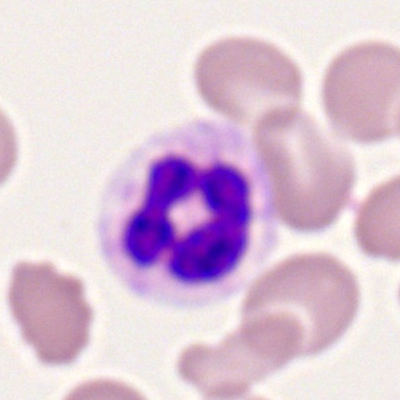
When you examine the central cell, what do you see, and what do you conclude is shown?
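Looking first at the nucleus, I see several lobes joined in a ring around a pale centre. The chromatin is dark purple and coarsely clumped, and I can't make out any nucleoli. Nor does the cytoplasm hold any large orange-red granules. So I'd call this a segmented neutrophil.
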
